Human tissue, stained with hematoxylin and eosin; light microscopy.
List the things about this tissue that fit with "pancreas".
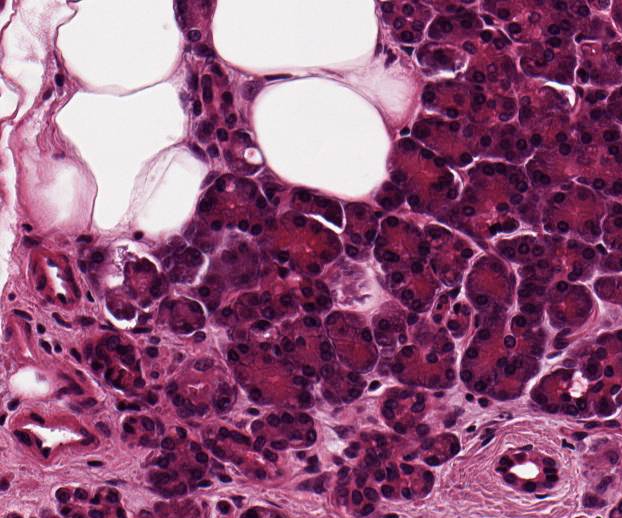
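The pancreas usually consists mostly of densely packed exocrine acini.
Point one fits: closely packed acini fill the centre and right side of this field.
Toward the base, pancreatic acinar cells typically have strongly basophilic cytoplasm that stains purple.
Point two fits as well: the acinar cells here have dark purple-red granular cytoplasm. Point three, the nuclei, are small and round and sit toward the base of the cells. Point four, pink fibrous connective tissue runs along the lower edge and lower left of the field. This tissue is pancreas.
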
